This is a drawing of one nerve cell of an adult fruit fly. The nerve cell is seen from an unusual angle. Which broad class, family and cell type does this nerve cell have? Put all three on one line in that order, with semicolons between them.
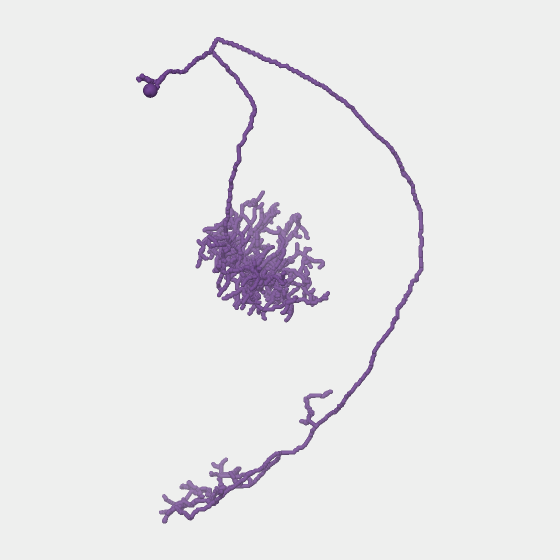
optic-lobe intrinsic neuron; MeLo; MeLo12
